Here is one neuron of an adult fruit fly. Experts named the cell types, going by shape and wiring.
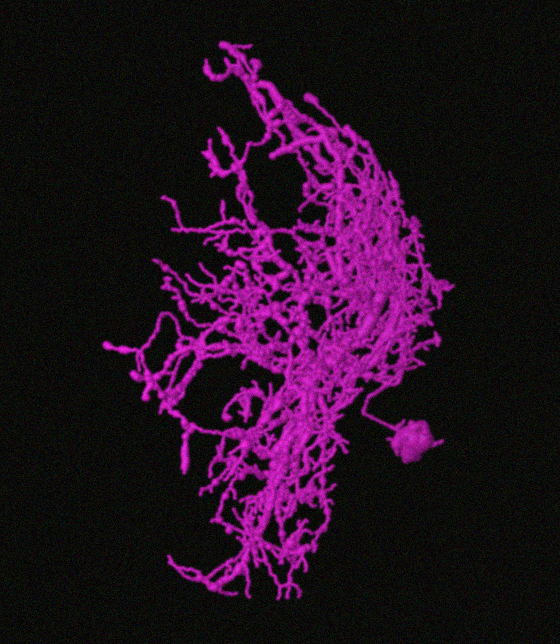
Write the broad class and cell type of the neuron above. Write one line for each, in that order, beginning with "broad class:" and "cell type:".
broad class: central-brain intrinsic neuron
cell type: GNG014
